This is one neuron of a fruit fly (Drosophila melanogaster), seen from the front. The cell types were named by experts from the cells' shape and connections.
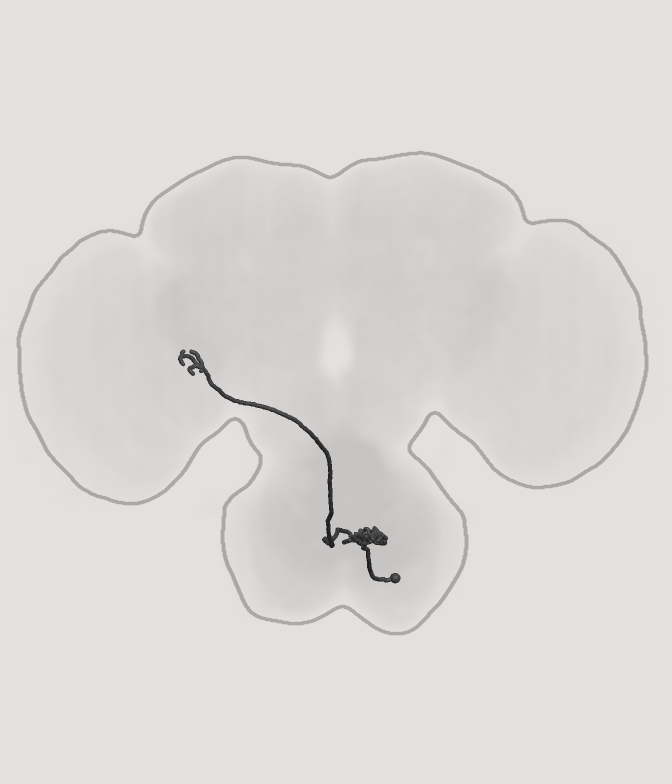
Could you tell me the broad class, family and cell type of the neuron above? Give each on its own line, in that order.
ascending neuron
hemilineage 10B
AN10B053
